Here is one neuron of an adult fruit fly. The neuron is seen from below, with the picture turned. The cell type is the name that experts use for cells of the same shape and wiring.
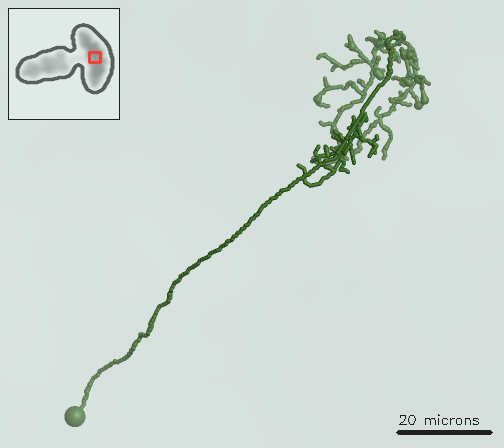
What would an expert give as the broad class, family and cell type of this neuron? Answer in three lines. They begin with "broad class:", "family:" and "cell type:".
broad class: central-brain intrinsic neuron
family: class CX
cell type: vDeltaB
